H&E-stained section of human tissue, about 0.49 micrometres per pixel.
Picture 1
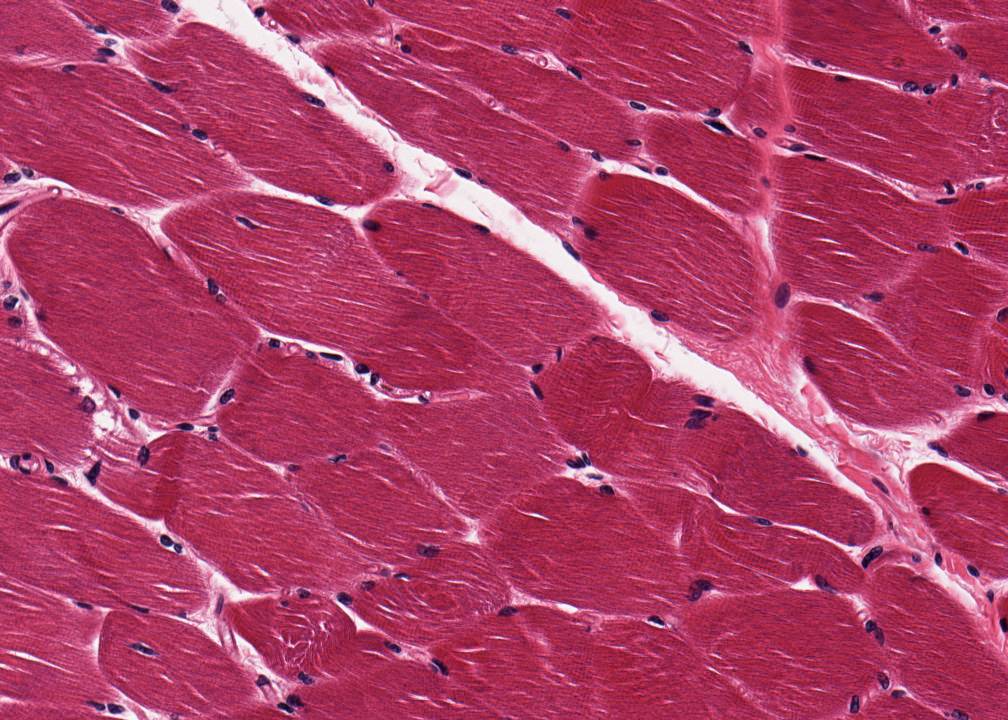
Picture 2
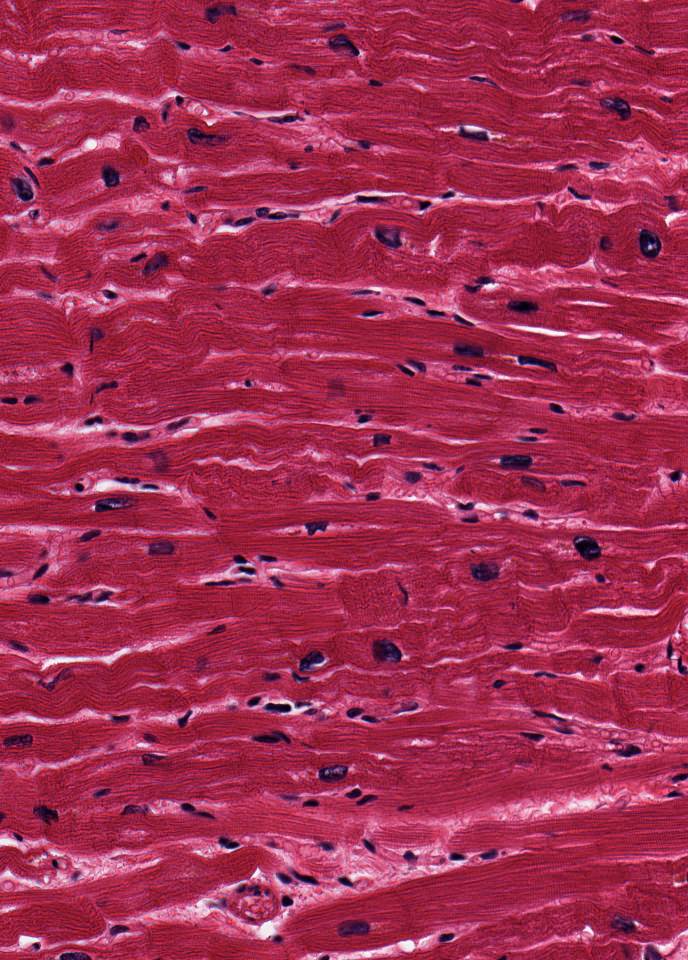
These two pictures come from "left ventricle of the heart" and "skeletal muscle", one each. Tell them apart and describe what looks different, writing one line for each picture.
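The field in picture 1 comes from the skeletal muscle. The small, dark, flattened nuclei lie at the edges of the fibres rather than in their centres.
The field in picture 2 comes from the left ventricle of the heart. The muscle nuclei are oval and lie centrally within the fibres.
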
